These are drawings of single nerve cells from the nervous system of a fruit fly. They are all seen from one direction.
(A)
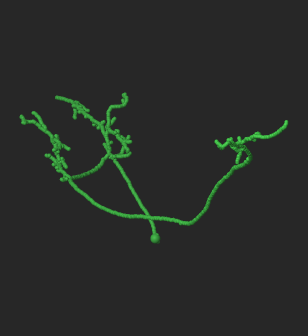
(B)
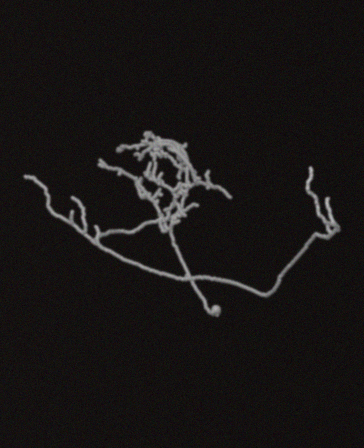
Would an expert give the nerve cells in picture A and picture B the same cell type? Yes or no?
no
